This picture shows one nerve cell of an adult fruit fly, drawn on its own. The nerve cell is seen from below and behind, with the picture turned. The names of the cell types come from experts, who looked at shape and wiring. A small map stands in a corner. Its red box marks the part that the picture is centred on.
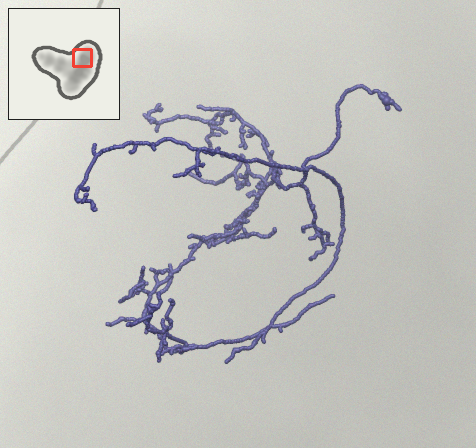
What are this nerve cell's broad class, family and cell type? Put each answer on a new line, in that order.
central-brain intrinsic neuron
hemilineage SLPav1_medial
CB2311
